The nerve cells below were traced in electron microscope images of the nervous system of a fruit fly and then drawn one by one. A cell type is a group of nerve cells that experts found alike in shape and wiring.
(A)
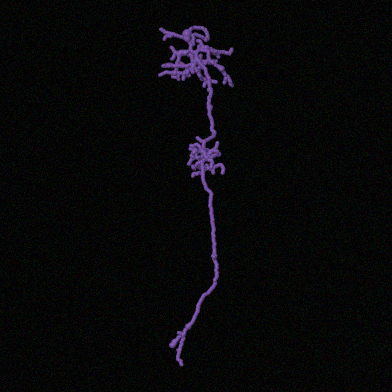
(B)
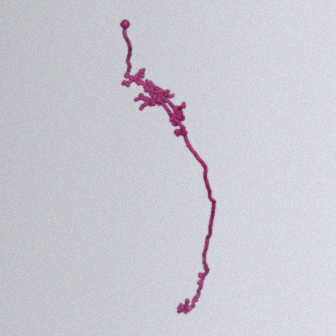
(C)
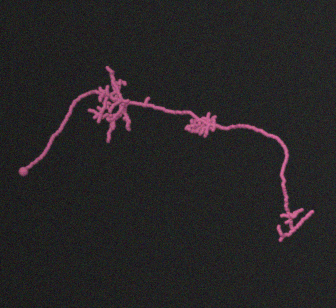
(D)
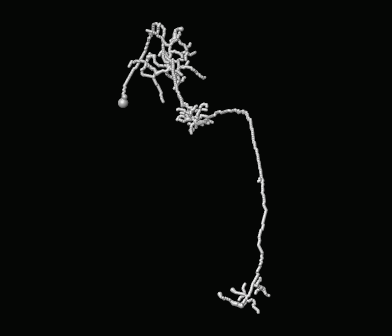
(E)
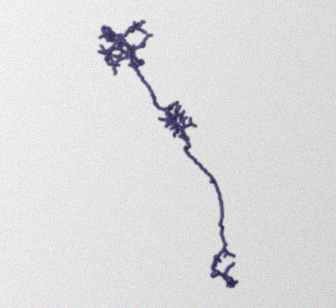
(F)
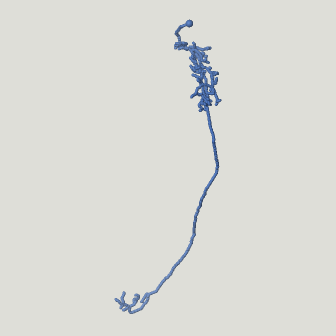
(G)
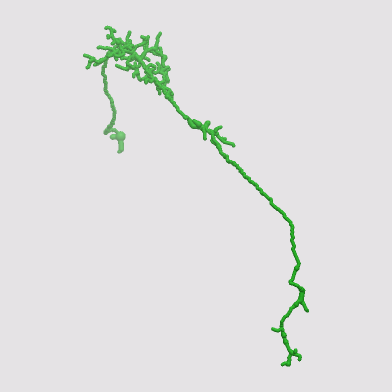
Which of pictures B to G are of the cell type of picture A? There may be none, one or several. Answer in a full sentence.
Picture C, picture D and picture E are of the same cell type.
